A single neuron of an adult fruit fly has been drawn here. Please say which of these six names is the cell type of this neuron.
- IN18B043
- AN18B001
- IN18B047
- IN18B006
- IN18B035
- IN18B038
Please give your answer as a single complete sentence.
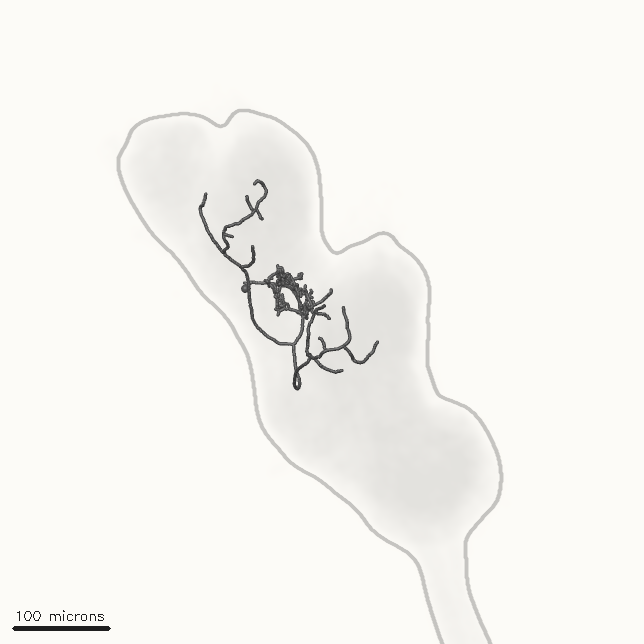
This particular neuron has the cell type IN18B038.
